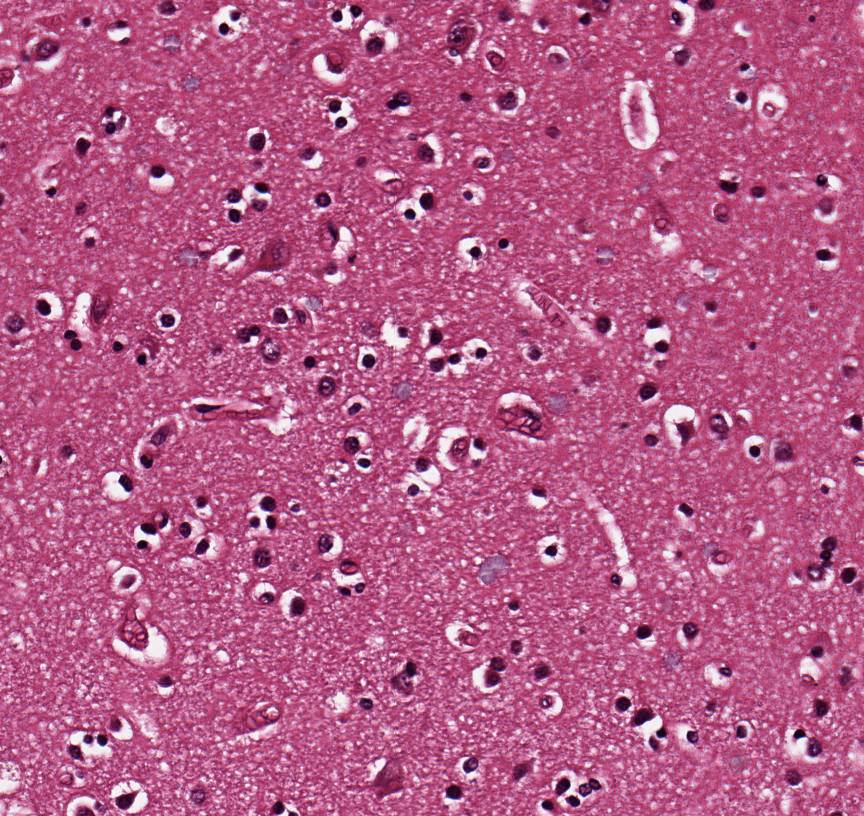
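Cerebral cortex: cells scattered evenly in a uniform, finely granular pink background, with no organised units. Most have small, round, dark, dense nuclei and scant visible cytoplasm; a few larger cells, one just right of centre, have paler nuclei and more pink cytoplasm.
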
